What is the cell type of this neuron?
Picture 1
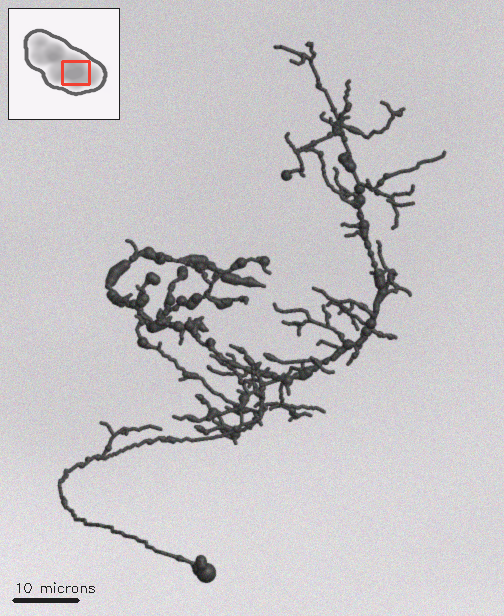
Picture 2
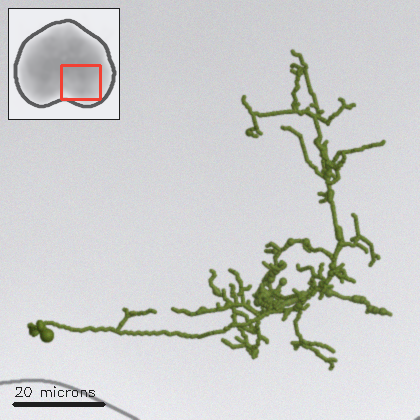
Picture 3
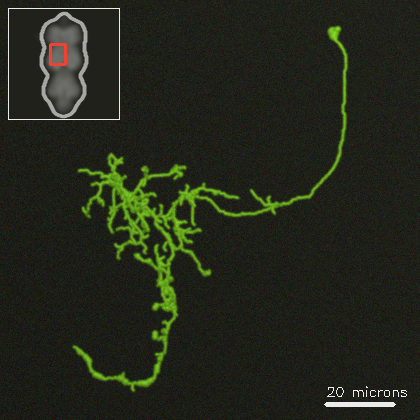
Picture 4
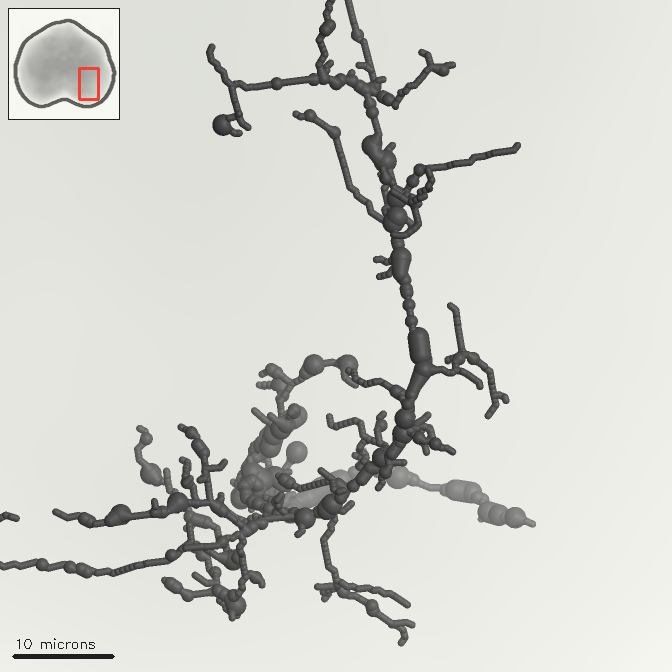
IN14A080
